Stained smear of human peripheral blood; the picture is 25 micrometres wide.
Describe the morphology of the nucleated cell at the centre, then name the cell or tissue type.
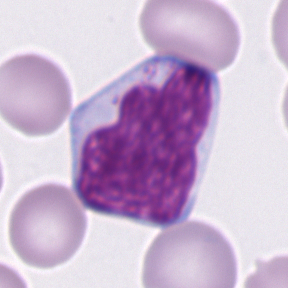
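Notice the outline of this cell: it is angular, with several straight edges meeting at corners, and it measures about 16 by 14 micrometres. The nucleus fills about 70% of the cell's area and has a broad indentation on its upper-left side. Its chromatin is dark purple and coarsely clumped, with paler streaks between the clumps. Around it, the cytoplasm is pale blue, and you can see it is widest at the upper left. What you are looking at is a large granular lymphocyte.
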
